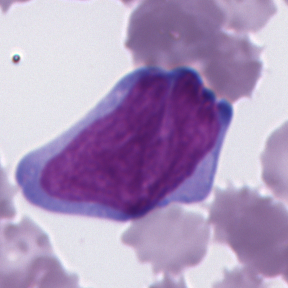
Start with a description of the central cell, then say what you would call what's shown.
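A thin pale crease descends from the upper edge of the nucleus. The cytoplasm is a narrow rim, widest at the left end of the cell, and contains neither granules nor vacuoles. The central cell is a myeloblast.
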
